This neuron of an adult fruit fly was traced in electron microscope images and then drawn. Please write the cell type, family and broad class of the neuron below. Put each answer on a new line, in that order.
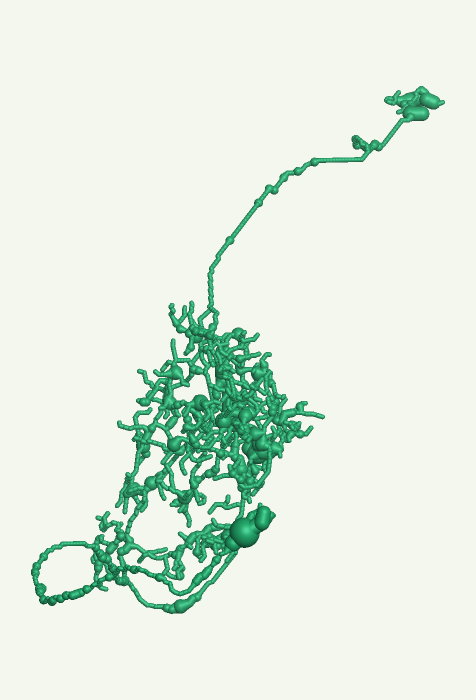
FC2A
class CX
central-brain intrinsic neuron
